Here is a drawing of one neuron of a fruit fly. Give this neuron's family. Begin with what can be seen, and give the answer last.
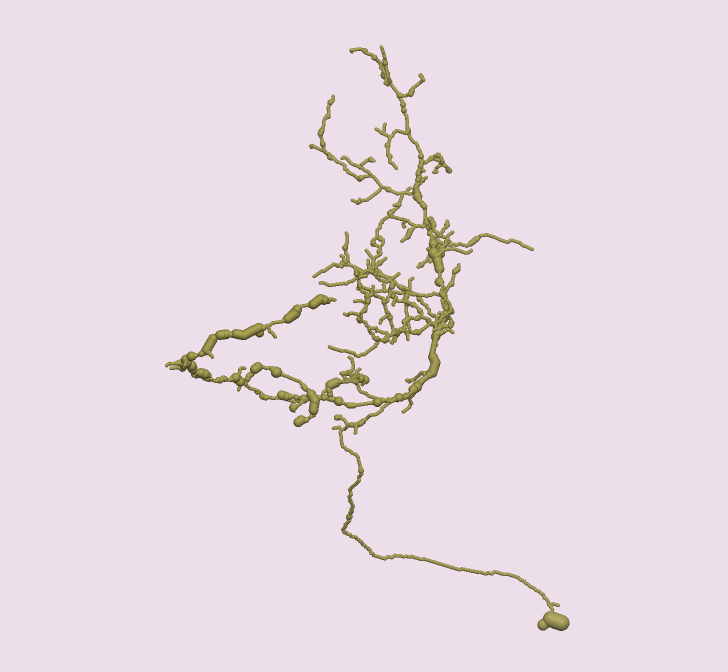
The cell body is at the lower right of the picture. The picture shows dozens of branch ends. Its broad class is nerve-cord intrinsic neuron. The family is hemilineage 14A.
